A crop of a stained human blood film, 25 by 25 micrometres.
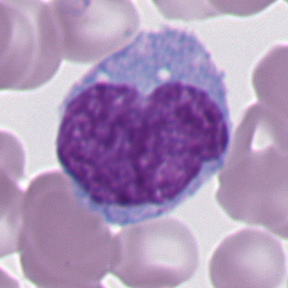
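Monocyte, about 18 by 15 micrometres, with a nucleus of about 15 by 11 micrometres that fills about 60% of the cell's area. A notch in the upper edge of the nucleus gives it a kidney-like shape. The pale greyish blue cytoplasm carries a fine, faint, dust-like stippling, and a single small clear vacuole lies in it just above the nuclear notch.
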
